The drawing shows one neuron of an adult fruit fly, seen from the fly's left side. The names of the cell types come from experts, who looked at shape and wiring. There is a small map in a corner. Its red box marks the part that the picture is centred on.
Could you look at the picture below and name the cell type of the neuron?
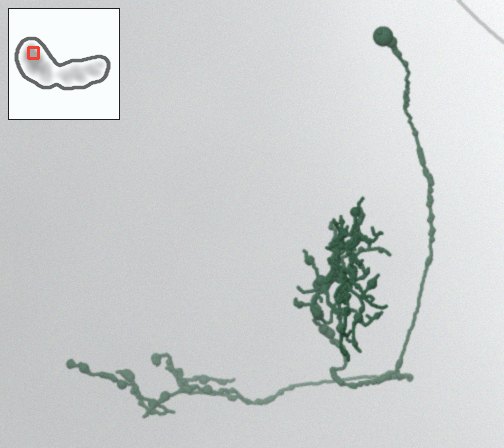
LC21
